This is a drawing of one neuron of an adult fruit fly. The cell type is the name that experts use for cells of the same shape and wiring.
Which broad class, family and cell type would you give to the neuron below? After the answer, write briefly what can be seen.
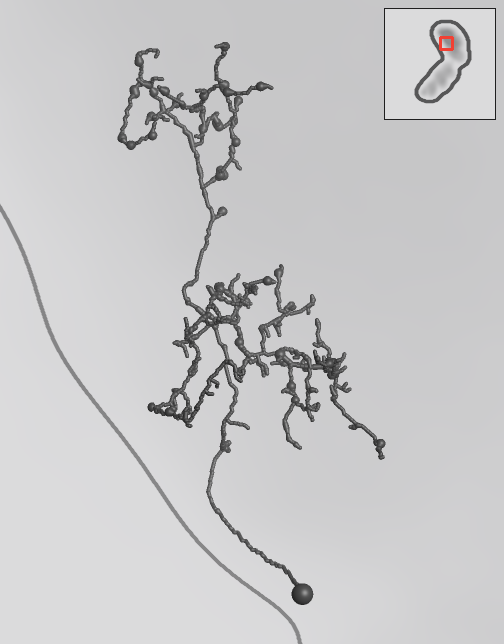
This is a central-brain intrinsic neuron. The family is hemilineage LHp1. It is of cell type CB4115. The cell body is at the bottom of the picture. Dozens of branch ends can be seen.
